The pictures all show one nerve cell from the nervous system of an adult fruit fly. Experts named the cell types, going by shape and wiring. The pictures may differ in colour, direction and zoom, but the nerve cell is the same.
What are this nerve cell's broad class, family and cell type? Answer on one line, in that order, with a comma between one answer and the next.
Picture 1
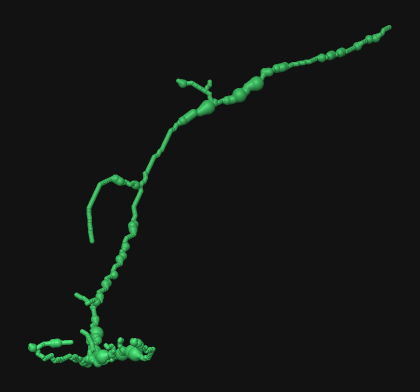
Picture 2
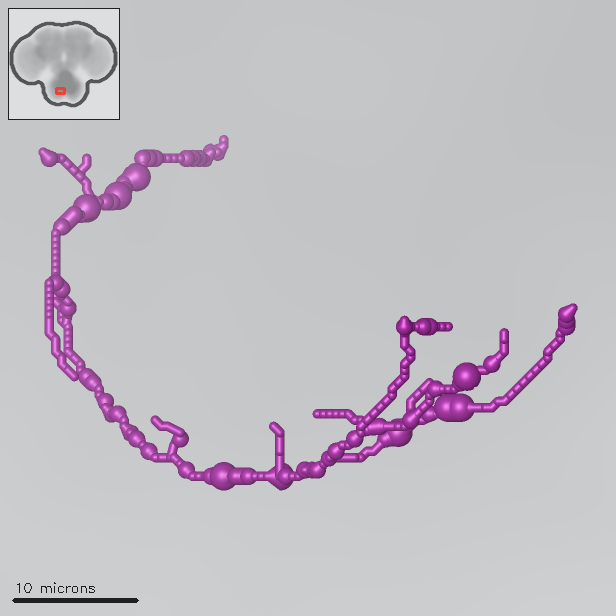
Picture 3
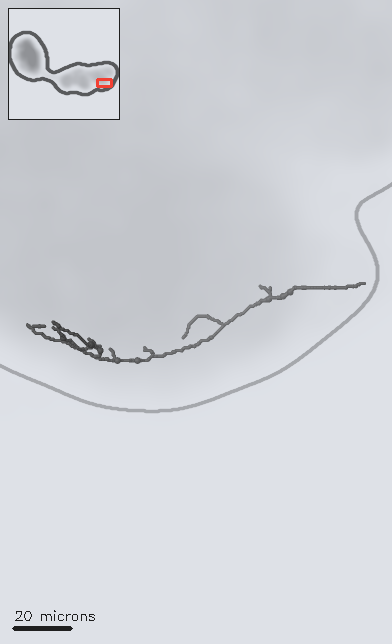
sensory neuron entering the nerve cord, class mechanosensory tactile, SNta42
